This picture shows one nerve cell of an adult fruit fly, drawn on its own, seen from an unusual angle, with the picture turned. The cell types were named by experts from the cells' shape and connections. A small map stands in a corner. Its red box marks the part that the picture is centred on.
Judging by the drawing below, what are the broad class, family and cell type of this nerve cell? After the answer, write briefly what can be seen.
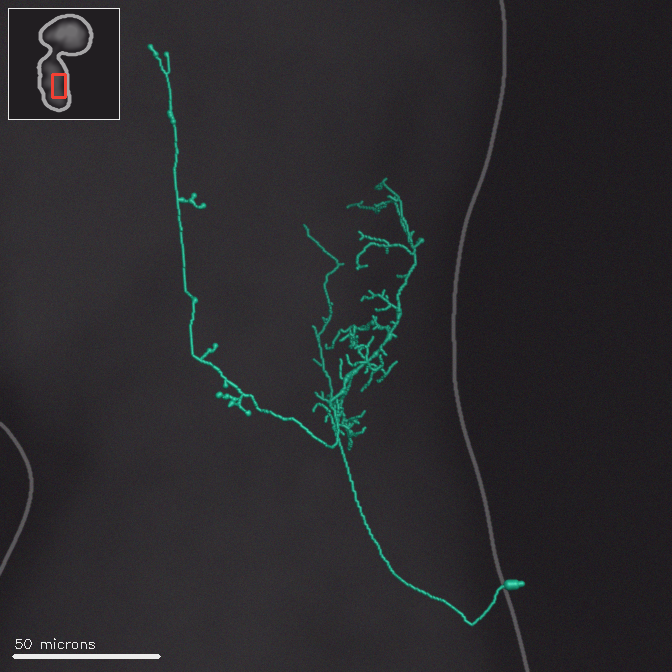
This is a nerve-cord intrinsic neuron. The family is hemilineage 07B. It is of cell type IN07B094_b. The cell body can be seen at the lower right of the picture. From top to bottom in the picture it spans about 200 microns. Dozens of branch ends can be seen.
